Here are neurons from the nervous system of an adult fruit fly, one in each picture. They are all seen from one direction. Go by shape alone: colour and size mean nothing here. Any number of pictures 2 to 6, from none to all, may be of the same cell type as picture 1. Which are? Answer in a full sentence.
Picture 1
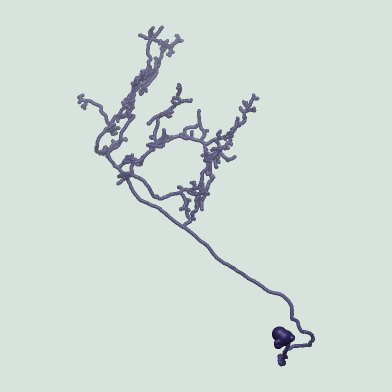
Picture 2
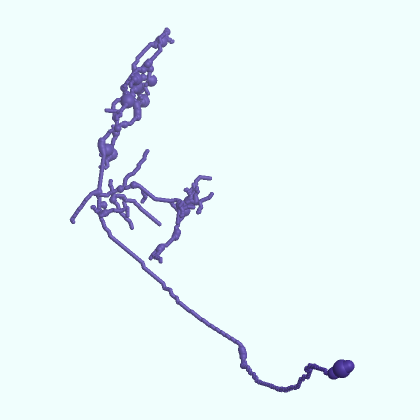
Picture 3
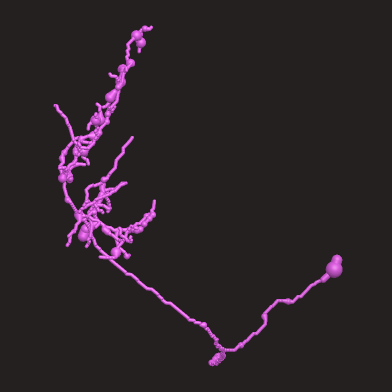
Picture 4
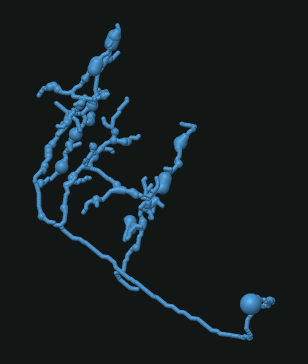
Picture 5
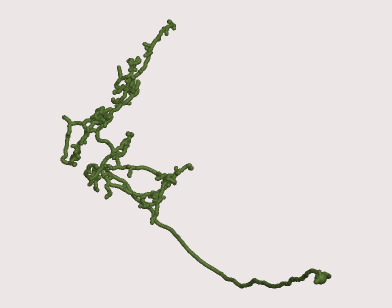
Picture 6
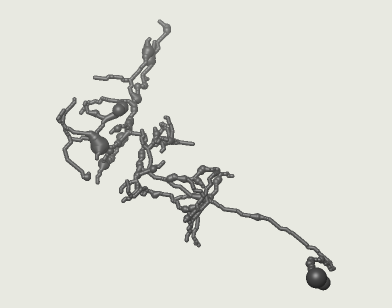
Picture 2, picture 3, picture 4, picture 5 and picture 6 are of the same cell type.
